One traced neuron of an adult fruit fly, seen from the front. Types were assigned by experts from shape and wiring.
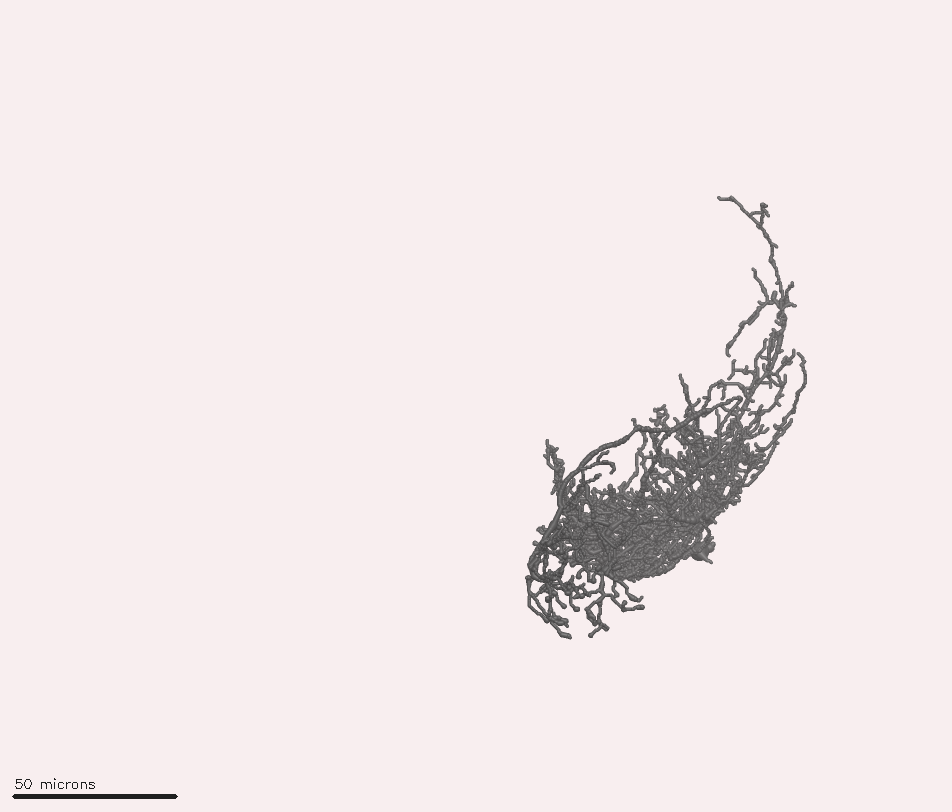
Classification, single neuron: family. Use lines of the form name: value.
family: hemilineage 13A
